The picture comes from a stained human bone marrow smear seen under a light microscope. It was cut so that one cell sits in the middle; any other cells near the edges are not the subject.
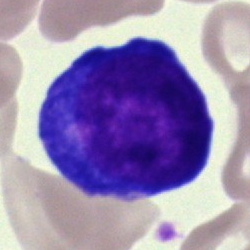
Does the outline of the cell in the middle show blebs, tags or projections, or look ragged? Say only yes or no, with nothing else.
Yes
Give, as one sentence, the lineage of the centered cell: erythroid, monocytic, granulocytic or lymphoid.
The cell in the middle of the crop is sorted into the erythroid lineage.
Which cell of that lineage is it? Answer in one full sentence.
The cell in the middle of the field of view is a proerythroblast.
